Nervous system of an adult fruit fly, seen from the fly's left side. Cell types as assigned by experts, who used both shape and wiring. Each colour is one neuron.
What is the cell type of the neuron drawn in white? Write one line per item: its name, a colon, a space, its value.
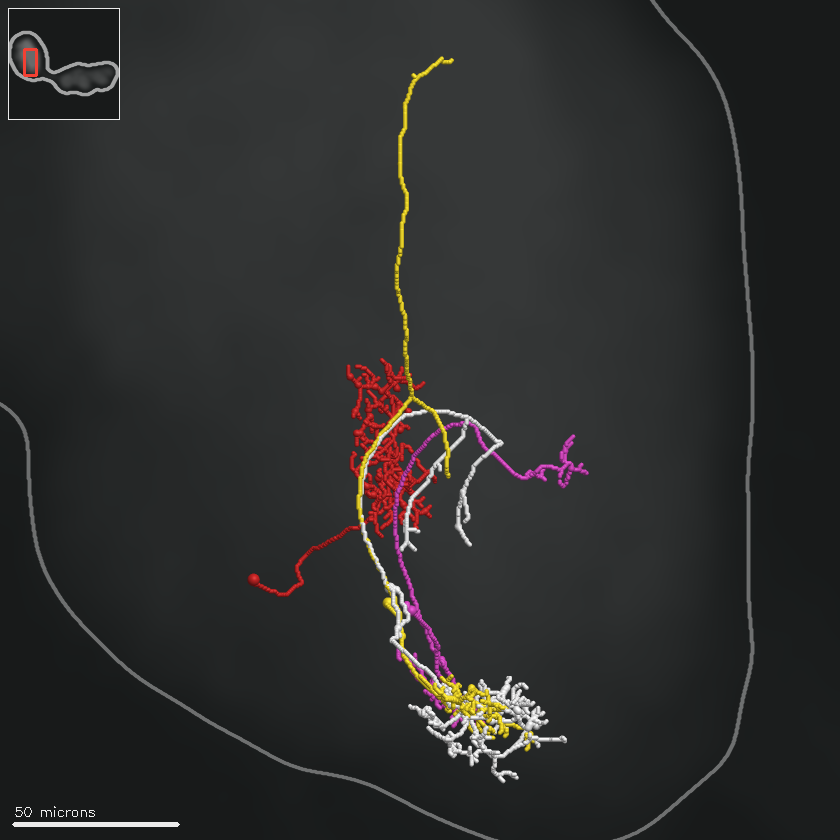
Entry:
cell type: MeLo3a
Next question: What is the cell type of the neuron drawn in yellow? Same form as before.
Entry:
cell type: MeVP2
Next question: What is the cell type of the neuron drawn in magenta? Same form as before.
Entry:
cell type: MeLo4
